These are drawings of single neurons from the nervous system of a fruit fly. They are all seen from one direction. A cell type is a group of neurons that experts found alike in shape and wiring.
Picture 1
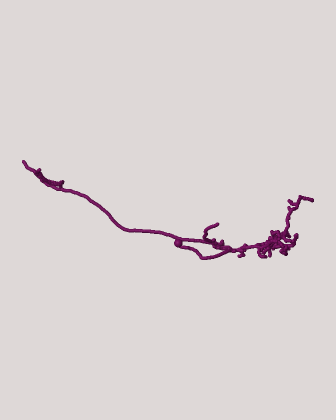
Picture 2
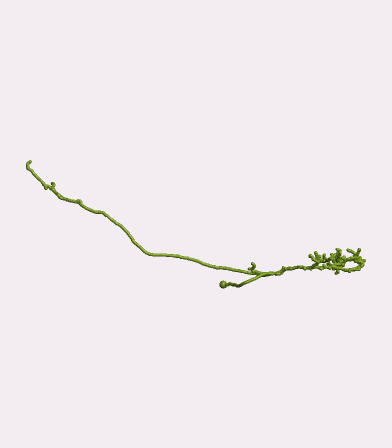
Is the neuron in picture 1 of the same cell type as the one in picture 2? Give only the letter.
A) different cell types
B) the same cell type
A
